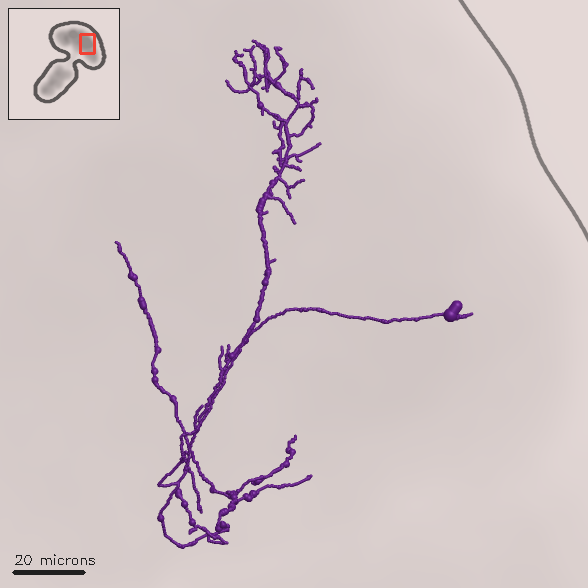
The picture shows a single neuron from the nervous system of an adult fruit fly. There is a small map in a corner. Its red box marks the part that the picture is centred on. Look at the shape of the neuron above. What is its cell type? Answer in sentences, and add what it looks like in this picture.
The cell type is LAL048. Its broad class is central-brain intrinsic neuron. It lies in the brain. The cell body is on the right of the picture. From top to bottom in the picture it spans about 150 microns.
